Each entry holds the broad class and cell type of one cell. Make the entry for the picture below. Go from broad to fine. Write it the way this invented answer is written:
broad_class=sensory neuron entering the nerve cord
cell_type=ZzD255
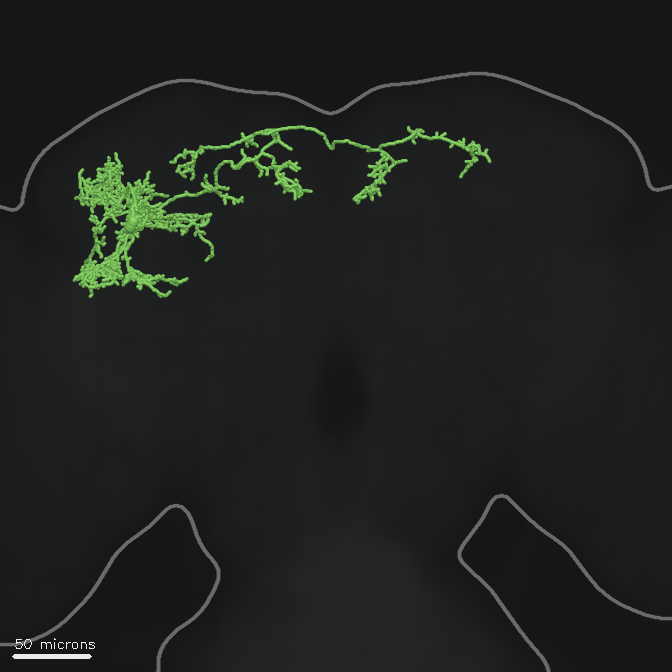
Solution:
broad_class=central-brain intrinsic neuron
cell_type=AVLP032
